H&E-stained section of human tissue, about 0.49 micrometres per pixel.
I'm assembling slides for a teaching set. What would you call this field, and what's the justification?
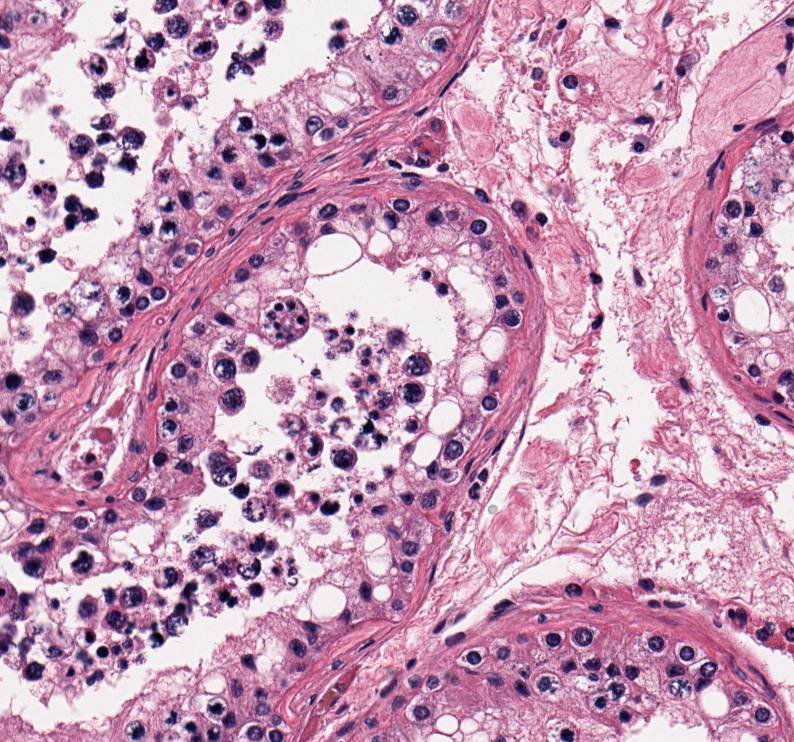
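Mostly seminiferous tubule, in rounded cross-sections separated by interstitial tissue. The lining decides it: several layers of rounded cells, many with large round nuclei of coarsely clumped dark chromatin.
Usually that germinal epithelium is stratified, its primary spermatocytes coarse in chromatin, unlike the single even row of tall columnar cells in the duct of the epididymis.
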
